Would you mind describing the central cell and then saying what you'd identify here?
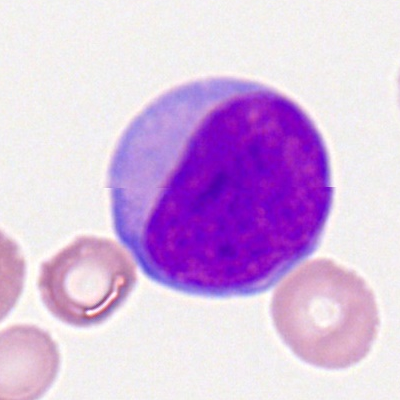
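Round, smooth outline. Pale blue cytoplasm, no granules seen. Cell type: myeloblast.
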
